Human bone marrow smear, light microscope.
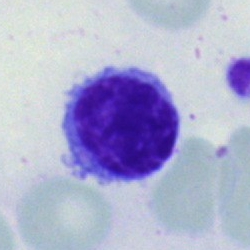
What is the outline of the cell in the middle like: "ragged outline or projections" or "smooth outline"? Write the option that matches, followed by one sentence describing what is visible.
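Ragged outline or projections. Small bleb-like projections stand out along the left and lower-left border of the cell.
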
